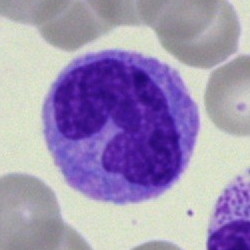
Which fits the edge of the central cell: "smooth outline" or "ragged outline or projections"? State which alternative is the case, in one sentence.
In outline, this cell is smooth rather than rough.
